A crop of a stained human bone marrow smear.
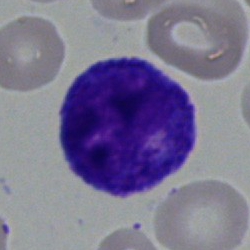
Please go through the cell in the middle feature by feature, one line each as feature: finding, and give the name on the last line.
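Outline: round
Nucleolus: none distinct
Surroundings: red cells nearby, none touching
Focus: slightly soft
Cell: promyelocyte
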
